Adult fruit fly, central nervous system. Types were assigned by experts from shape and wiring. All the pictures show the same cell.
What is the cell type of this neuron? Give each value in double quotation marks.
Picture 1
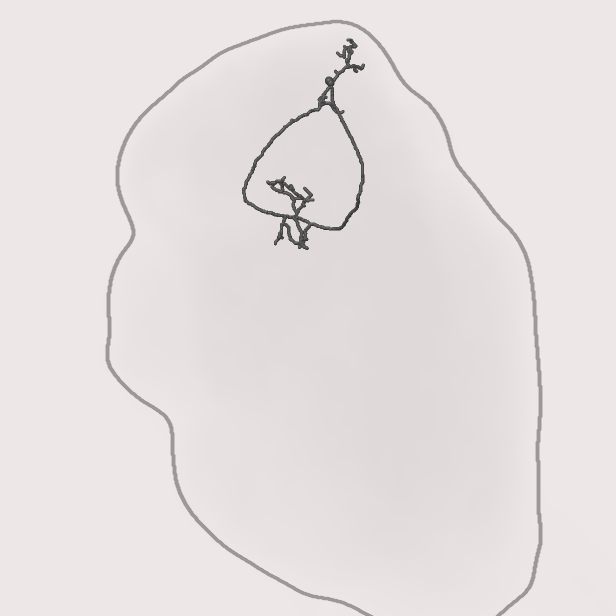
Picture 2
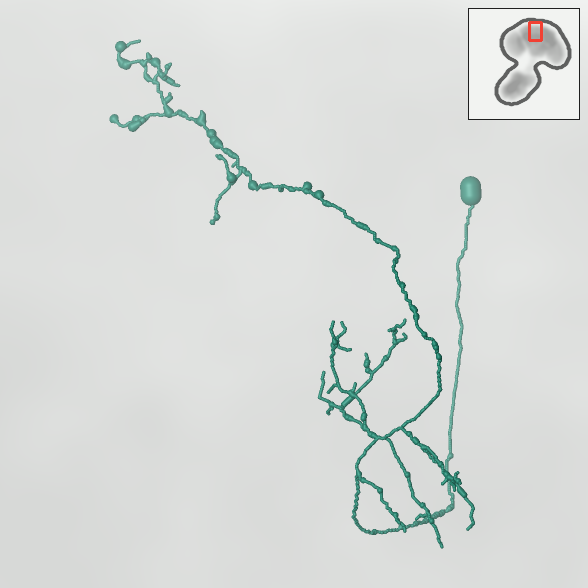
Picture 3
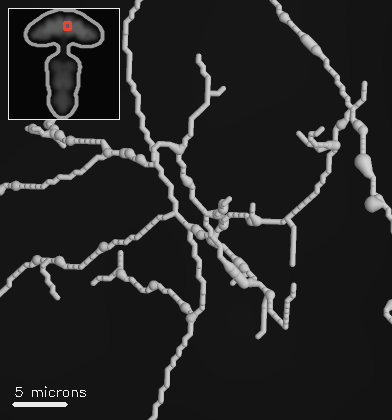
"FS4C"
